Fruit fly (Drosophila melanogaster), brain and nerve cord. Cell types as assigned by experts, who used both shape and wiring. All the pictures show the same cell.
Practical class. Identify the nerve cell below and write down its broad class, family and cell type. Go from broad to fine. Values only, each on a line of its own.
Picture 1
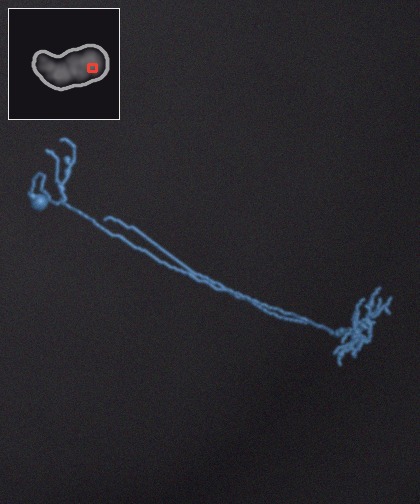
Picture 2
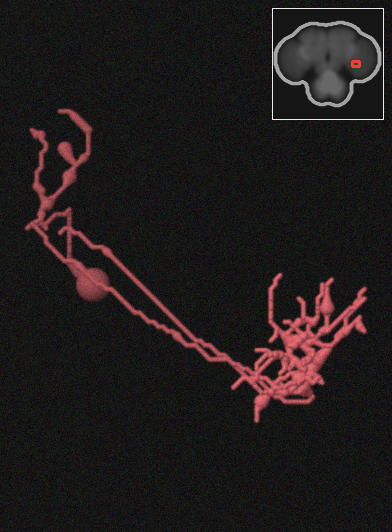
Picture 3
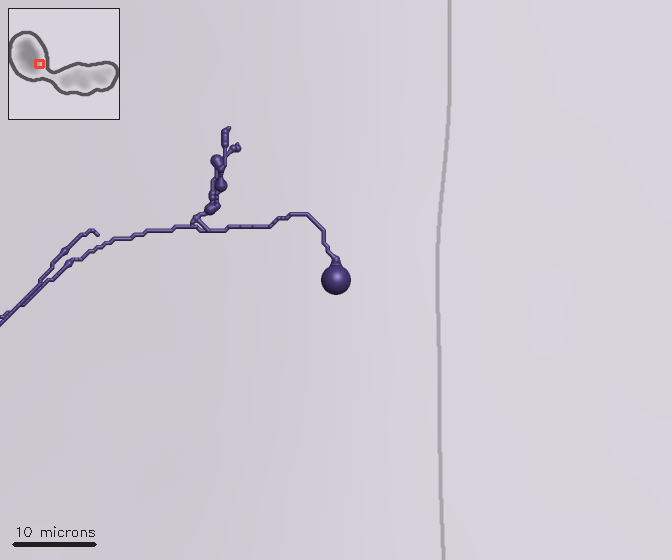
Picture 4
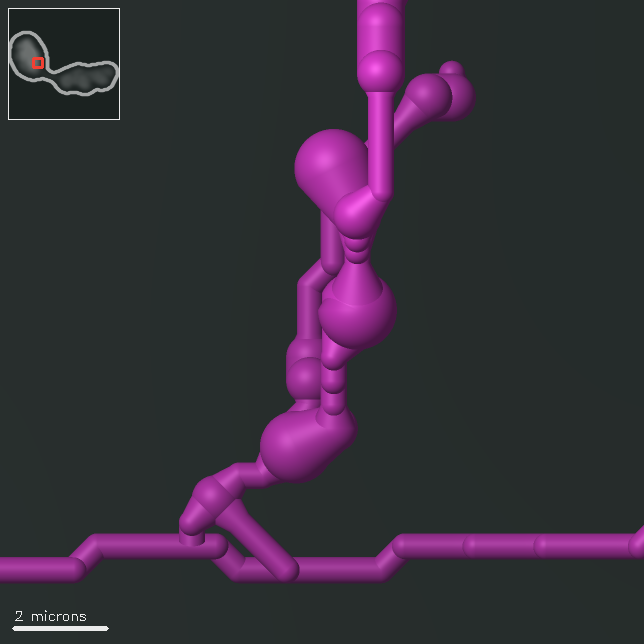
optic-lobe intrinsic neuron
T
T4b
